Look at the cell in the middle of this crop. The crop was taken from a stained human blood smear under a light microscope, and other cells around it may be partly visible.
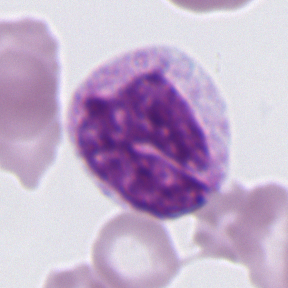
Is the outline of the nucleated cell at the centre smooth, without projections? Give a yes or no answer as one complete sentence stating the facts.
Yes, the outline of the cell is smooth.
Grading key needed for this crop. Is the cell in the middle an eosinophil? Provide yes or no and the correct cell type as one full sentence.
No, the central cell here is a neutrophil; calling it an eosinophil is not right.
